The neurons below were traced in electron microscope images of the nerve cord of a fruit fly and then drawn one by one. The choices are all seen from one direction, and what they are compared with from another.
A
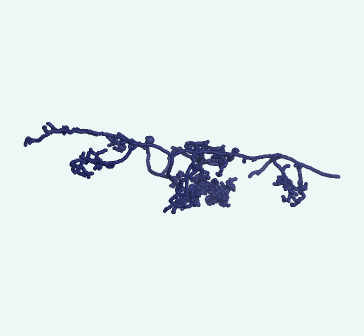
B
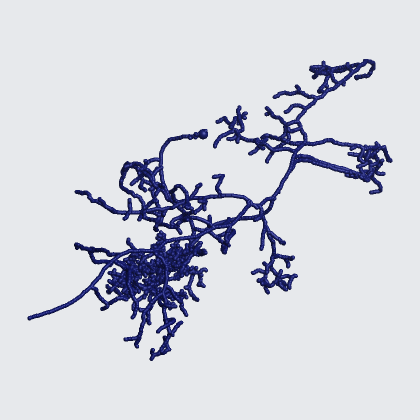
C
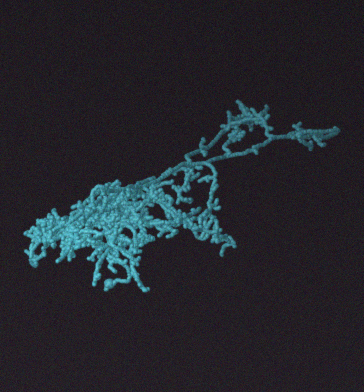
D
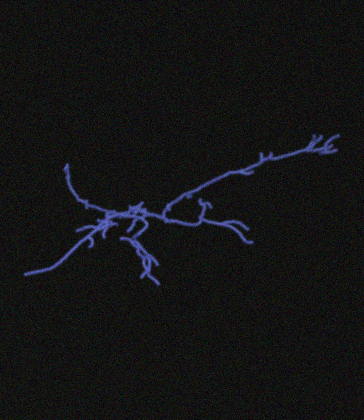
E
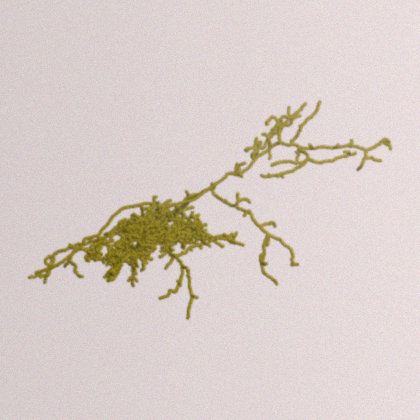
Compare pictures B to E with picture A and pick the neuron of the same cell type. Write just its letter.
B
